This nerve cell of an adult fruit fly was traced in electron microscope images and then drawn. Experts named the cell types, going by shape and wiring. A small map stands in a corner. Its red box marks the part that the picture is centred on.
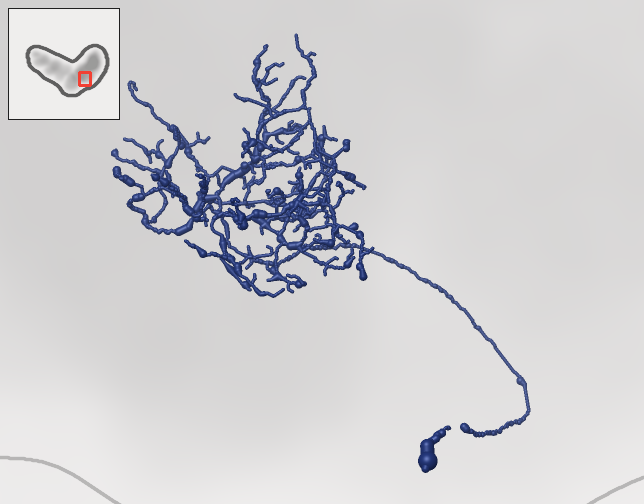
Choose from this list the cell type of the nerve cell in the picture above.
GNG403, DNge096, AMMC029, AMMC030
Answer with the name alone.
AMMC030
